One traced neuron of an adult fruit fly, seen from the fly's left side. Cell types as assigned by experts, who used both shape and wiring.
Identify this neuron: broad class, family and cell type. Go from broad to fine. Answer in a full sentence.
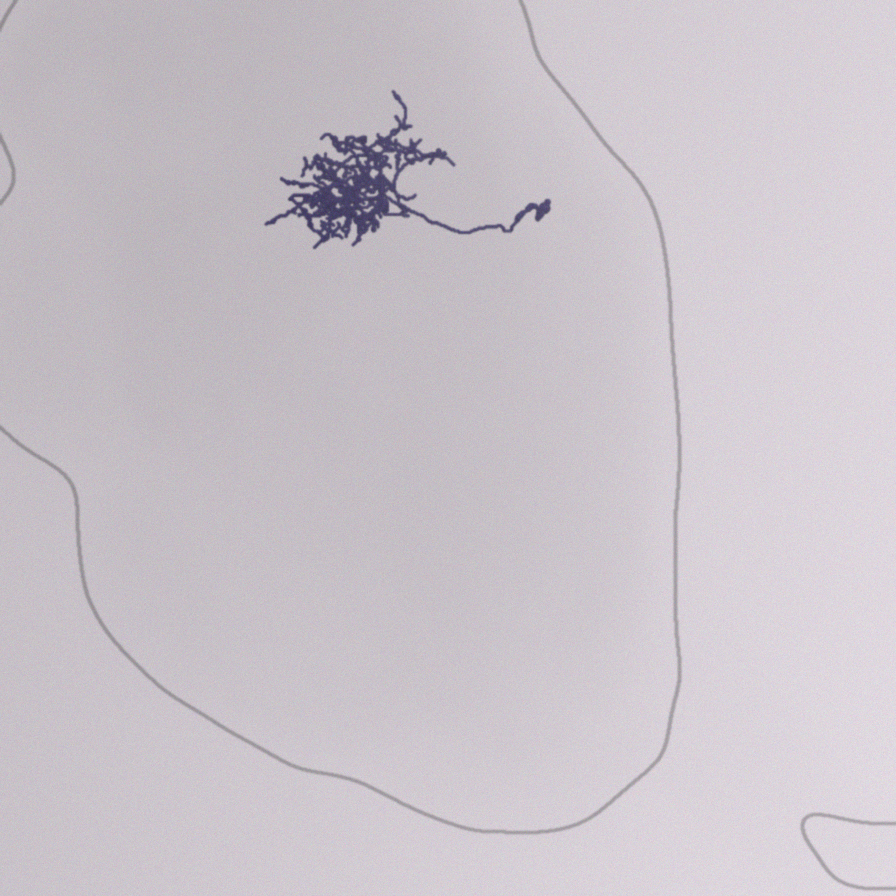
A central-brain intrinsic neuron of hemilineage VLPp&l1_anterior, type PVLP104.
